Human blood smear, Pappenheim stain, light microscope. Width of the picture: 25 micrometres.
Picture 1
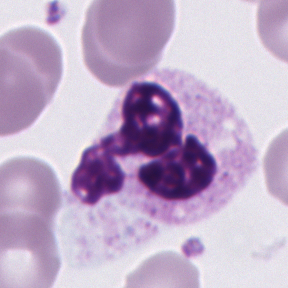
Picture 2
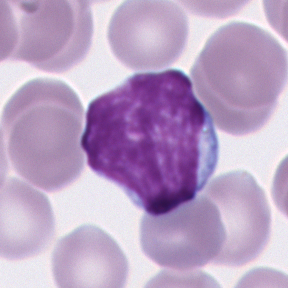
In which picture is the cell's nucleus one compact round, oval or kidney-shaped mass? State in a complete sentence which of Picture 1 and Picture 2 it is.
What Picture 2 shows is a cell with one compact round, oval or kidney-shaped nucleus.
